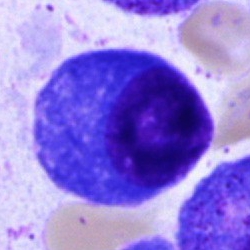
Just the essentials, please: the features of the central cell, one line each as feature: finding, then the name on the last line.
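Outline: smooth and rounded.
Nucleus: off-centre, pushed to the right side.
Chromatin: dark, dense, deep purple.
Cytoplasm: no coarse purple granules.
Name: plasma cell.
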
